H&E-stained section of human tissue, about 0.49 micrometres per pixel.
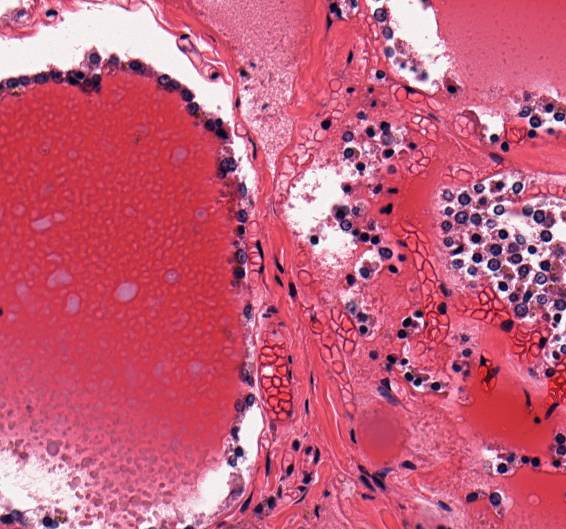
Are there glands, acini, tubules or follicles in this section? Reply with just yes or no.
Yes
